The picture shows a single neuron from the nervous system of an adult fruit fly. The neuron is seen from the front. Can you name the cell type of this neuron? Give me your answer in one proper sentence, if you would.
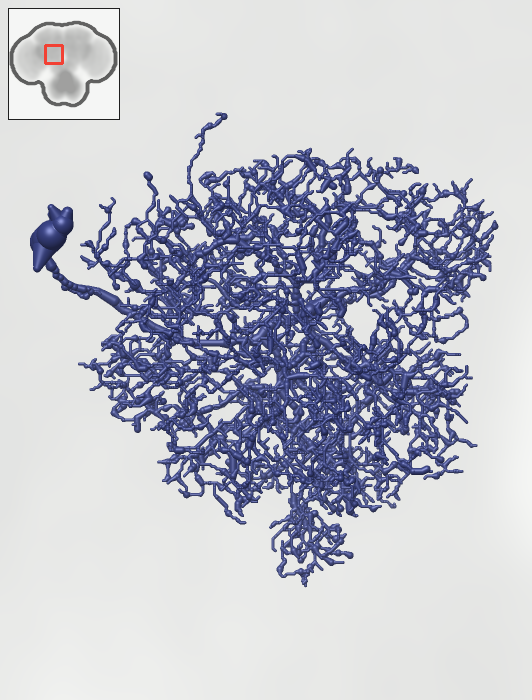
This neuron is typed as lLN1_bc.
